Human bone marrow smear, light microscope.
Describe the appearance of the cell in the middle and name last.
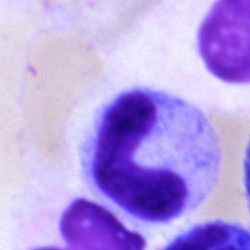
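The nucleus is curved, its hollow opening toward the right, and shows no visible nucleoli. Fine, faint lilac granules lie in the cytoplasm, and vacuoles are absent. The cell is a band neutrophil.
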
